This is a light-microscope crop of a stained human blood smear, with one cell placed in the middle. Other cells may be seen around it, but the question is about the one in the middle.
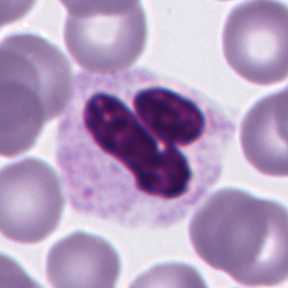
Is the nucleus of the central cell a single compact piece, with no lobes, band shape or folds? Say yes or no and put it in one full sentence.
No, it is a nucleus divided into lobes that this cell has.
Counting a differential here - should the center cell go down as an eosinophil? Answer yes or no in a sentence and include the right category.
No, a neutrophil, not an eosinophil, is what sits in the centre of the crop.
